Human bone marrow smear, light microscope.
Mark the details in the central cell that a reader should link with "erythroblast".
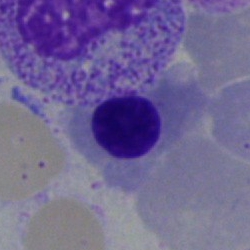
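The cell is an erythroblast. Its chromatin is dense and stains a very dark purple.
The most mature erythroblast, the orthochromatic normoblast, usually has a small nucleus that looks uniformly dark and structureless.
The dense, very dark chromatin here goes along with that.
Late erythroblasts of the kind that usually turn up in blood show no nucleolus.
No nucleoli can be seen in this nucleus either. The cytoplasm is a pale greyish blue and shows no granules.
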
